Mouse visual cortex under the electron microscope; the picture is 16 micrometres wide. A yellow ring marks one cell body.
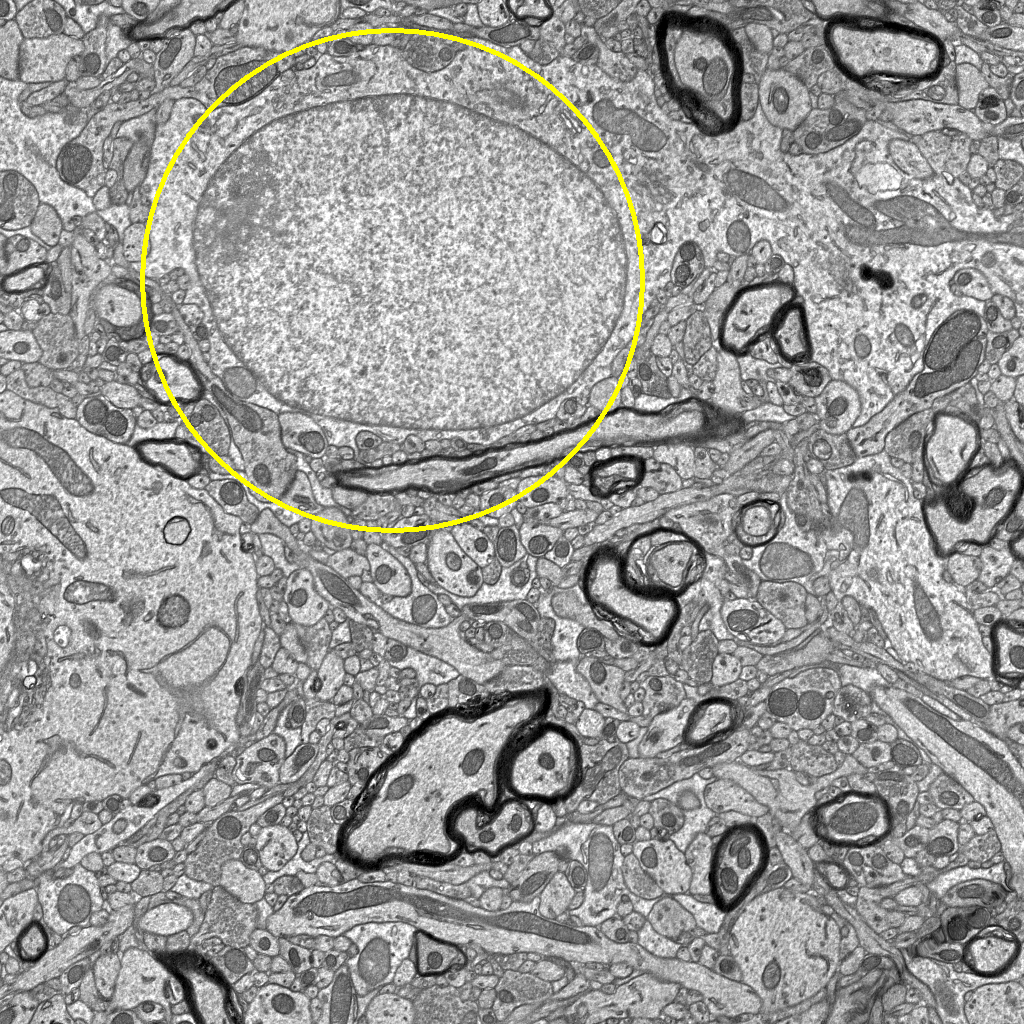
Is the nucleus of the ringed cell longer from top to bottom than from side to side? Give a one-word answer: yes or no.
No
